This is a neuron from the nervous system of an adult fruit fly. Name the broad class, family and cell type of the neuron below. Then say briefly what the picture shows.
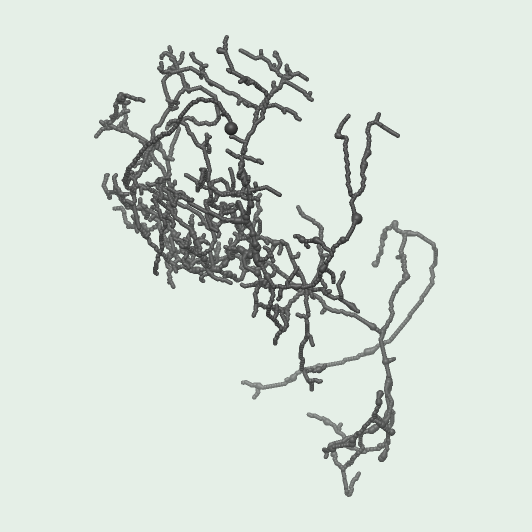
It is a nerve-cord intrinsic neuron. The family is hemilineage 04B. The cell type is IN04B080. Its cell body lies at the top of the picture. In this view it is taller than it is wide.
